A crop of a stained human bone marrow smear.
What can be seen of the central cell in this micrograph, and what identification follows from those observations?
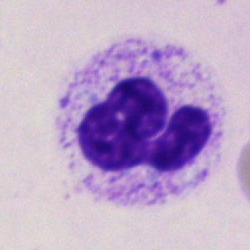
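Chromatin dense, dark purple, only a few small paler spots. Moderate band of cytoplasm around the nucleus on all sides. Many fine lilac-purple granules throughout the cytoplasm; nuclear outline still clearly visible through them. Segmented neutrophil.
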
